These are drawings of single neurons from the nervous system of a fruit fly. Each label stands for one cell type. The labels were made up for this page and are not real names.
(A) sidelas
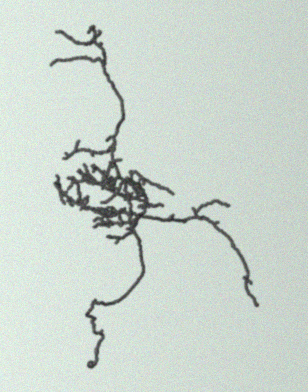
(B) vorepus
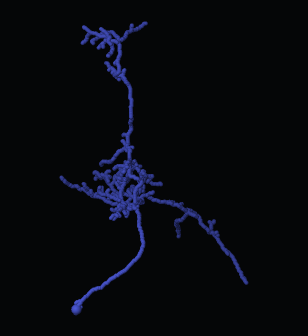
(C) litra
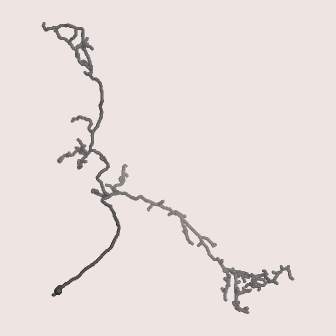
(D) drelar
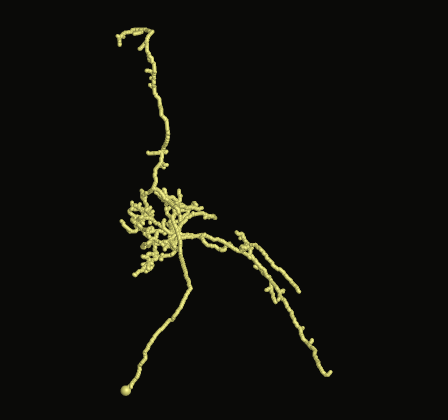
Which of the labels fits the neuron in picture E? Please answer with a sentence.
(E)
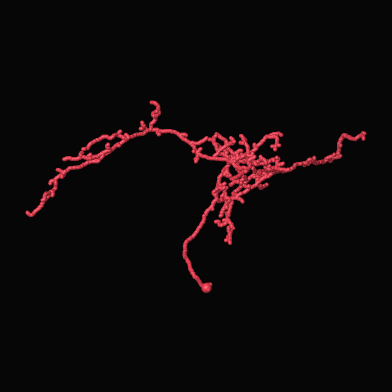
It belongs to drelar.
